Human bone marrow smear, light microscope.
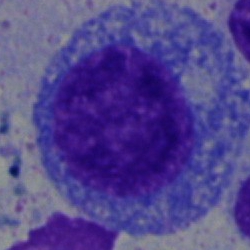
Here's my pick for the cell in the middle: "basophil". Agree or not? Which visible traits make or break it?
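Cytoplasm: blue, forming a rim around the nucleus on all sides.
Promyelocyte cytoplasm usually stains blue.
Goes with promyelocyte. Nuclear outline: bordered by cytoplasm on every side.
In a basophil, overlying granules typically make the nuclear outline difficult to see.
Against basophil. Rim wider on the right than on the left; outline round, edge slightly fuzzy and uneven. Not weighed for either name. Verdict: promyelocyte, not basophil.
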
